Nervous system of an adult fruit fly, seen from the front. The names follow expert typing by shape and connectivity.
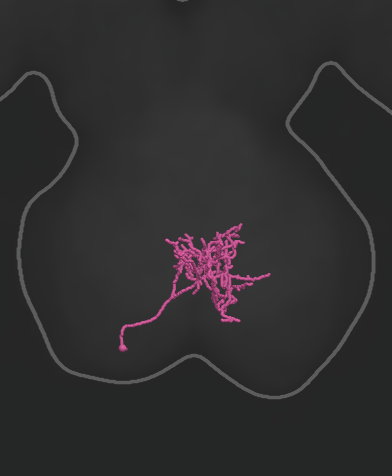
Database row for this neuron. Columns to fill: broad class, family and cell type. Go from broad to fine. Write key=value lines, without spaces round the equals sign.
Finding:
broad_class=nerve-cord intrinsic neuron
family=hemilineage 05B
cell_type=IN05B077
